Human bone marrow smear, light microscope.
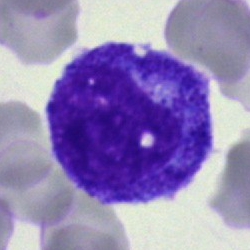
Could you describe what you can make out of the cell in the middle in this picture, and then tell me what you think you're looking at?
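Let's start with the outline: it is roughly round, with a slightly bumpy edge. Now look at how much of the cell the nucleus takes up: most of it. At the upper right you can see a paler zone. Just right of the centre sits a small, round, white clear spot. This is a promyelocyte.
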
